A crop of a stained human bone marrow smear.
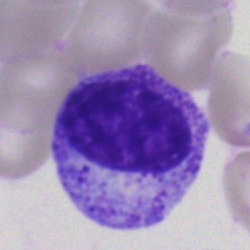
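Myelocyte at the centre of a stained human bone marrow smear. Notice the roughly round outline with its slightly bumpy edge. The nucleus sits toward the upper part, so most of the cytoplasm lies below it. Dark purple granules are scattered through the cytoplasm and along the border, and no distinct nucleolus shows in the nucleus.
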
